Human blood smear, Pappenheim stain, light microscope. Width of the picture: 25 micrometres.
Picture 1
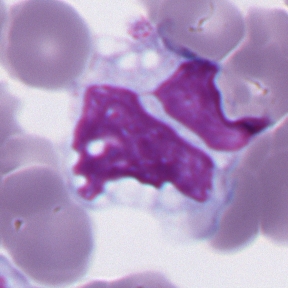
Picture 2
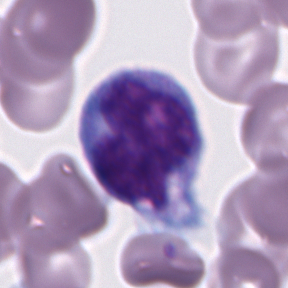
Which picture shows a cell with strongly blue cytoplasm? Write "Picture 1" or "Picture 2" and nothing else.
Picture 2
